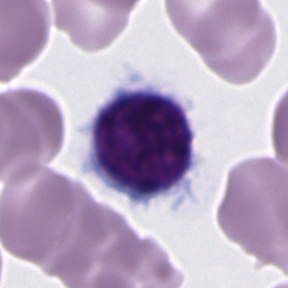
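Hairy cell at the centre of a stained peripheral blood smear. Fine hair-like projections extend from its surface around most of the circumference. The cytoplasm forms only a scant pale blue rim around the nucleus and contains no granules. No nucleolus is visible in the nucleus.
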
